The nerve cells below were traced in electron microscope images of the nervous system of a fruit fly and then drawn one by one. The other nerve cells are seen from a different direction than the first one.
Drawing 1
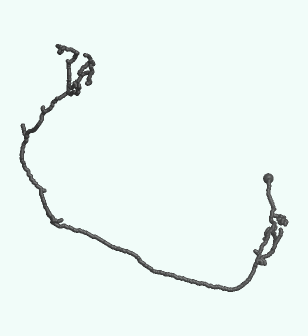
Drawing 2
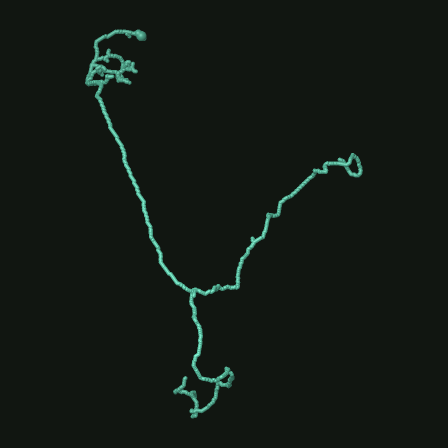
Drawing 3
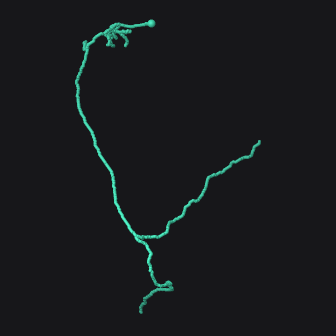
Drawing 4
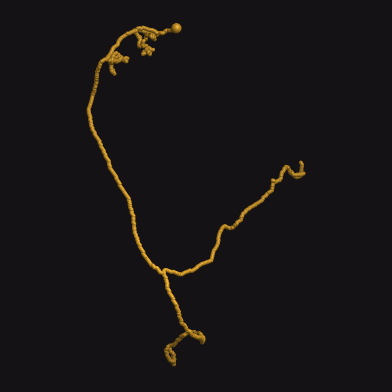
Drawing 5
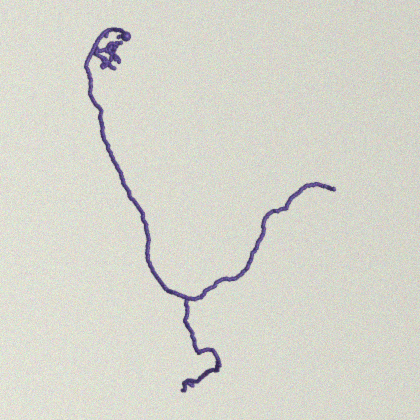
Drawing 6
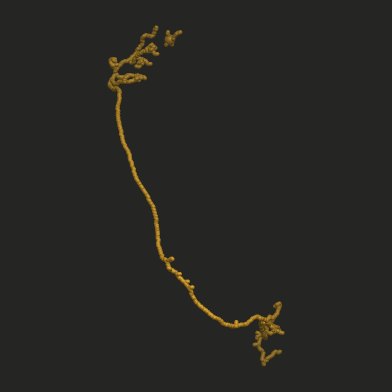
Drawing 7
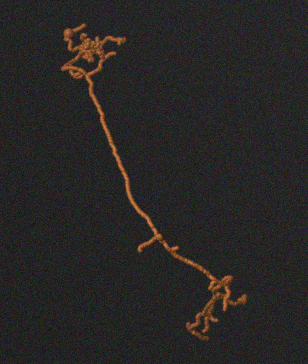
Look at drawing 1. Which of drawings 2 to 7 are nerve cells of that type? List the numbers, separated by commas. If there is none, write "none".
6, 7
